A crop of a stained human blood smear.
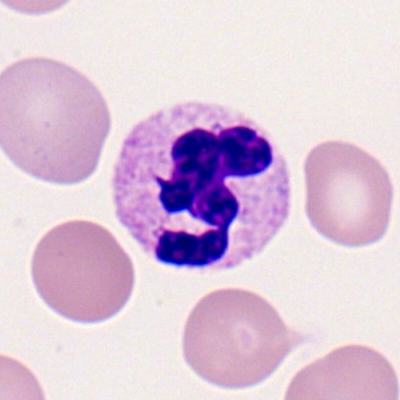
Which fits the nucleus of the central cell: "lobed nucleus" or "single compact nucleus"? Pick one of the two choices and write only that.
Lobed nucleus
